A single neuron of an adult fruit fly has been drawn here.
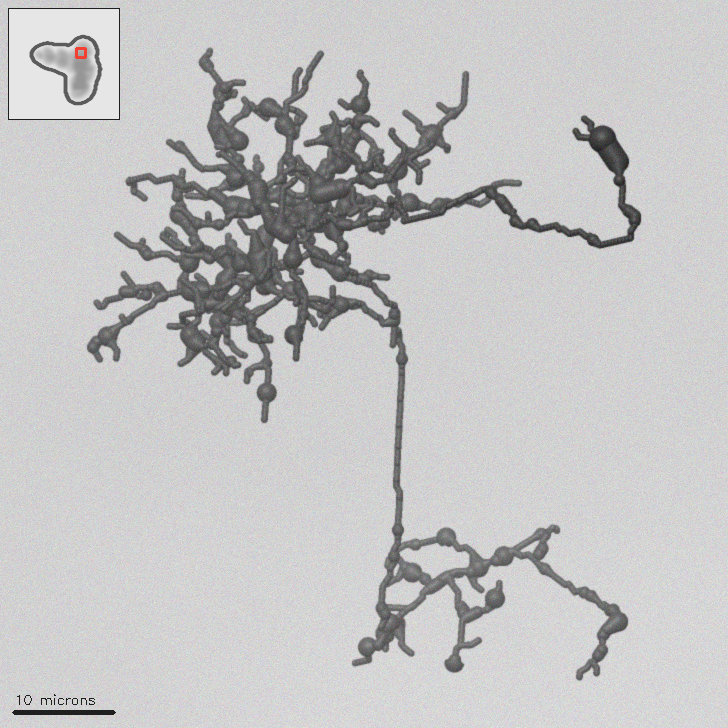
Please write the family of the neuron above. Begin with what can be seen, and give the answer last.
The cell body can be seen at the upper right of the picture. From top to bottom in the picture it spans about 65 microns. Dozens of branch ends can be seen. Its broad class is optic-lobe intrinsic neuron. Its family is Tlp.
